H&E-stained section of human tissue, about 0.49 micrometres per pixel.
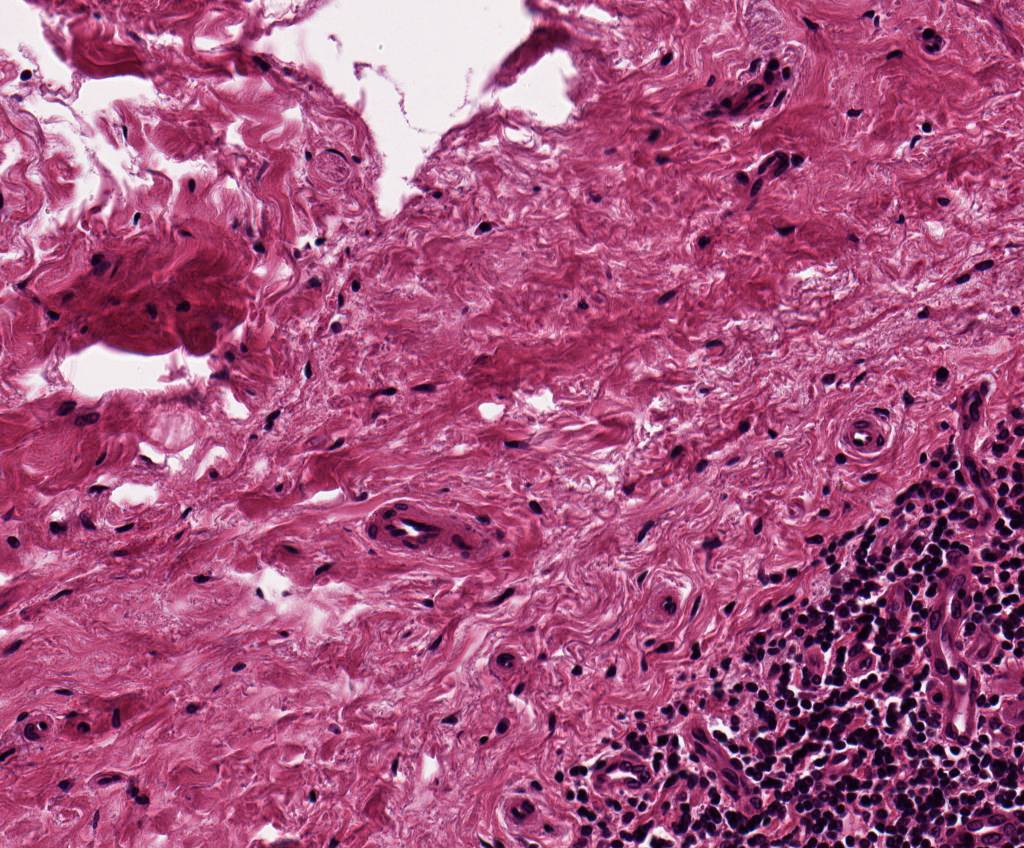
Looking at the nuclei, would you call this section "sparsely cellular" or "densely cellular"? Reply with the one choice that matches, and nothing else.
Sparsely cellular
